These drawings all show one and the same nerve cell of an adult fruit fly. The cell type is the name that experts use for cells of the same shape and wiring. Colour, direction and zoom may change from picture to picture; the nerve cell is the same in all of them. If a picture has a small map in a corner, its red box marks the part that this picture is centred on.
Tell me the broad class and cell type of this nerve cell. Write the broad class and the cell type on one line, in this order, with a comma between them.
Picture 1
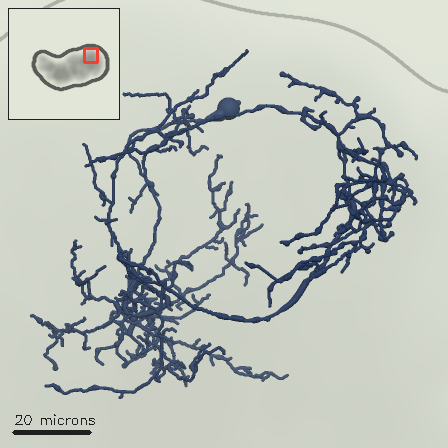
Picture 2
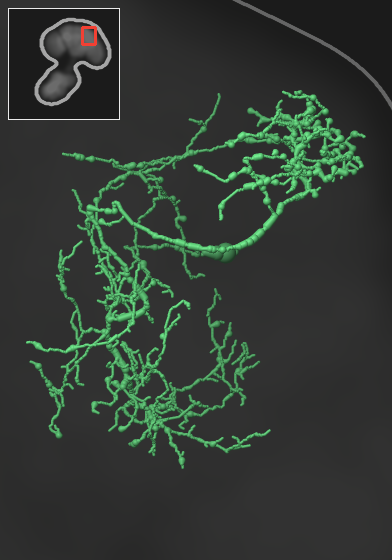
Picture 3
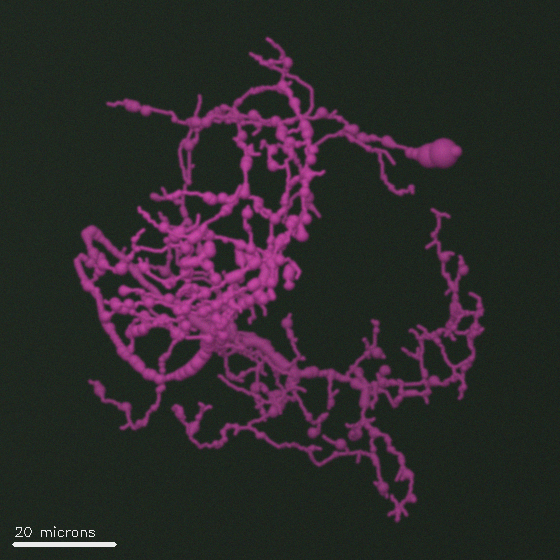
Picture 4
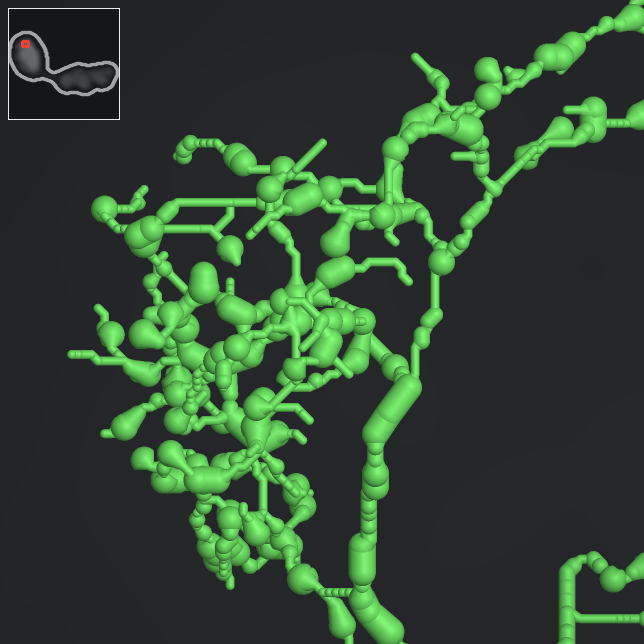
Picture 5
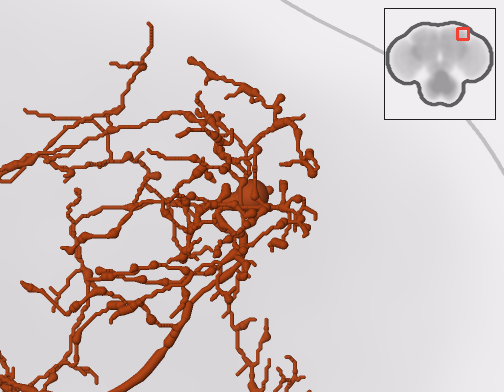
central-brain intrinsic neuron, SLP381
